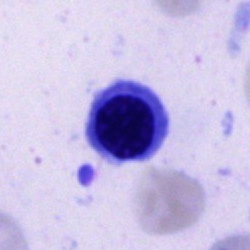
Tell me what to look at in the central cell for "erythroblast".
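In this erythroblast the chromatin is what goes with the name: it is dark purple and densely condensed.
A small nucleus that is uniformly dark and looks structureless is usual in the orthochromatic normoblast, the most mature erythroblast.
Against that, the cytoplasm forms only a thin rim around the nucleus, so the nucleus is not small compared with the whole cell.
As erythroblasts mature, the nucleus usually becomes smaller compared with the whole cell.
The cytoplasmic rim is also wider at the top of the cell than at the bottom, so the nucleus sits below the middle.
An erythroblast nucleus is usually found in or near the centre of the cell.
The cytoplasm is a deep blue colour.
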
